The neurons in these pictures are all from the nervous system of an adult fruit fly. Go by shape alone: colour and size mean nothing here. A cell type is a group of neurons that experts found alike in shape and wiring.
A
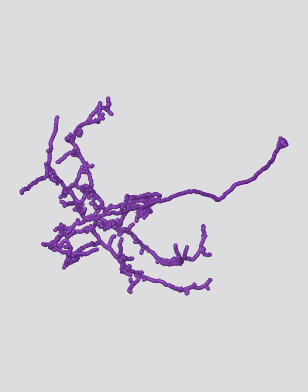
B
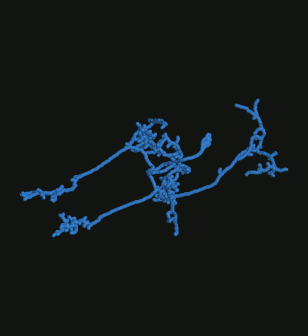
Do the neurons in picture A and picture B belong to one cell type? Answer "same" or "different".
different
